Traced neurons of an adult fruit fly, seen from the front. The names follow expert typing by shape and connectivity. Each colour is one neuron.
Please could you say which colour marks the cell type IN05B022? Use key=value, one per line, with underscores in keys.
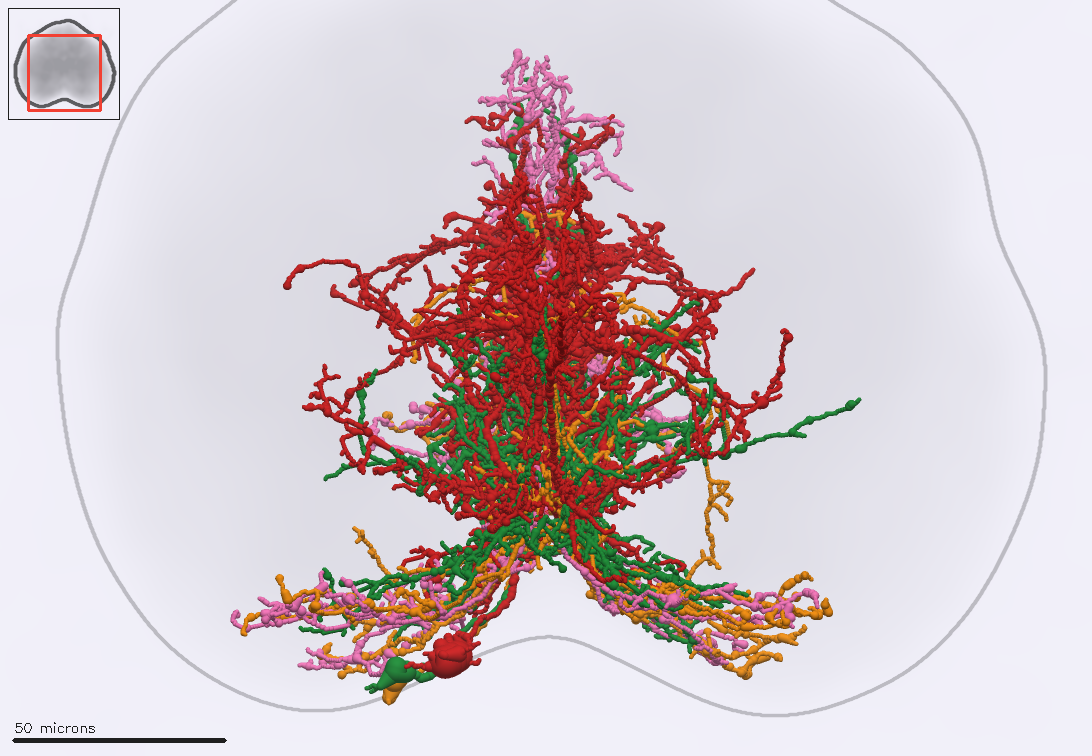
colour=green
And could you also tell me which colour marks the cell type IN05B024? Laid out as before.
colour=orange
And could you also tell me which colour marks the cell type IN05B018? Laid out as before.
colour=pink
